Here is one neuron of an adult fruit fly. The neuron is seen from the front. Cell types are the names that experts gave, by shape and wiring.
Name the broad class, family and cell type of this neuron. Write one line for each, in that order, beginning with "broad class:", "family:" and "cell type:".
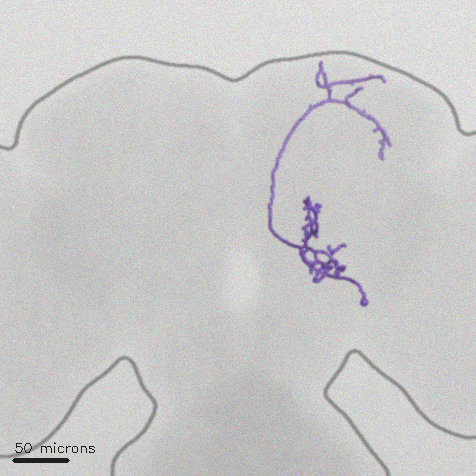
broad class: central-brain intrinsic neuron
family: hemilineage ALlv1
cell type: M_lvPNm37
